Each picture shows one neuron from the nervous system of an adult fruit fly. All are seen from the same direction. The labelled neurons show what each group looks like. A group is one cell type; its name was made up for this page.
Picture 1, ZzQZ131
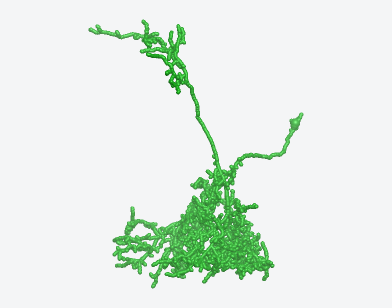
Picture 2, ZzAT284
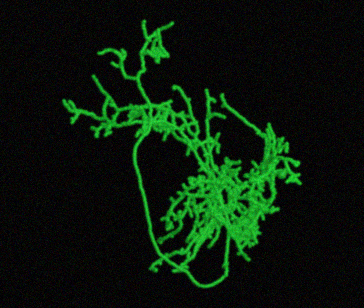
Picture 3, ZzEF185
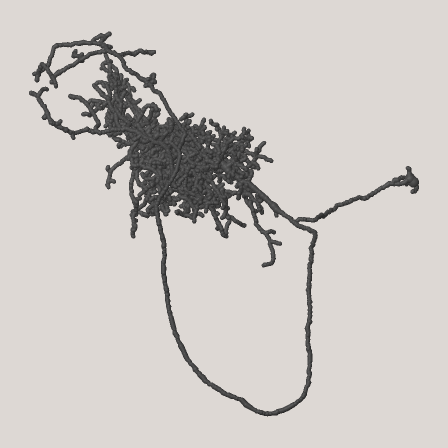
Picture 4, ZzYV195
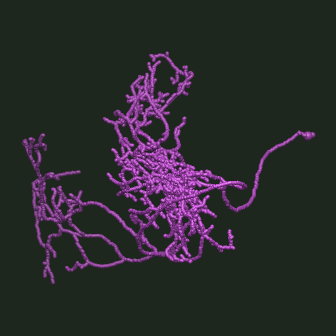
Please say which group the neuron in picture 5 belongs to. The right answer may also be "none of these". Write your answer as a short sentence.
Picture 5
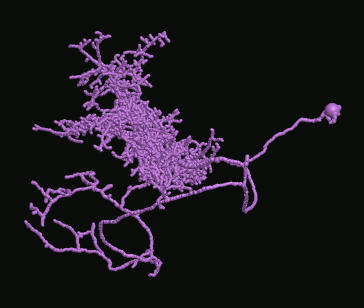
It belongs to ZzEF185.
